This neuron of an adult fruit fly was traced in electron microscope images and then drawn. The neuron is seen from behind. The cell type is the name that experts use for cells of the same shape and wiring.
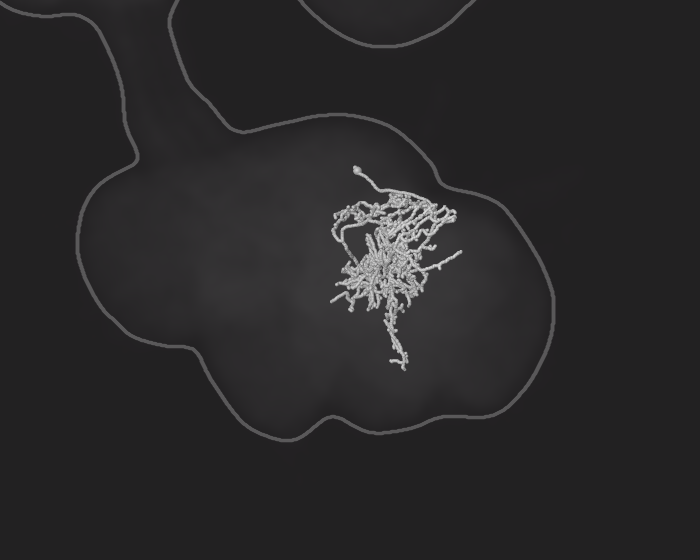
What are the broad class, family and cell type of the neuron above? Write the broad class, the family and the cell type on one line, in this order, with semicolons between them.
nerve-cord intrinsic neuron; hemilineage 23B; IN23B095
